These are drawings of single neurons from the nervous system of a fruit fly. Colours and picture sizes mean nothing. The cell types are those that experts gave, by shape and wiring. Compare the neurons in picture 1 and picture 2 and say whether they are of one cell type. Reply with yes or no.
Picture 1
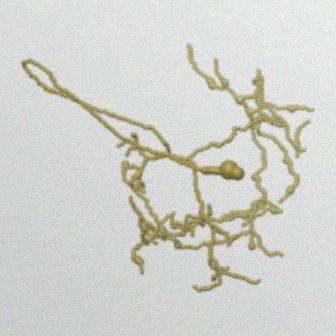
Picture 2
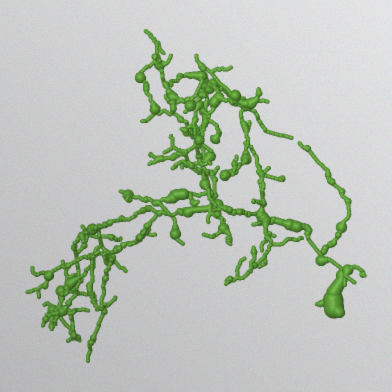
no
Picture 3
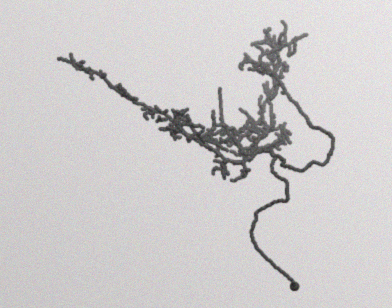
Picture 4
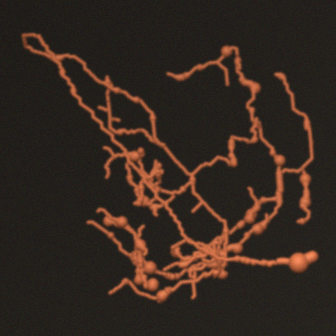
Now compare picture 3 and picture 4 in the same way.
no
